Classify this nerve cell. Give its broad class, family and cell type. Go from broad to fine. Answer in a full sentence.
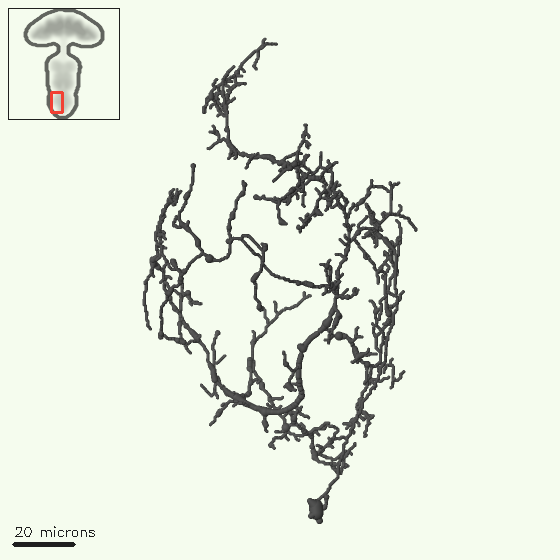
A nerve-cord intrinsic neuron of hemilineage 03A, type IN03A026_b.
